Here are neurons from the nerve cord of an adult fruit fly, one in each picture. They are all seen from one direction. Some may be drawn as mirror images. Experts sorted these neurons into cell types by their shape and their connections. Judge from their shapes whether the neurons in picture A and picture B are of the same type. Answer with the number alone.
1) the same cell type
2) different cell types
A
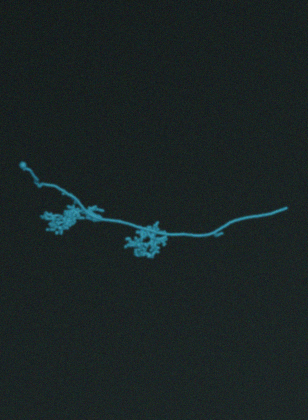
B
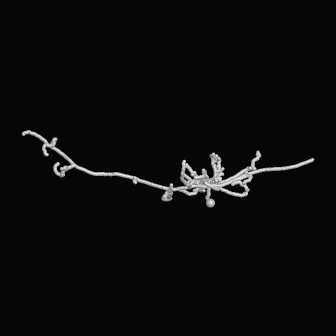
2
